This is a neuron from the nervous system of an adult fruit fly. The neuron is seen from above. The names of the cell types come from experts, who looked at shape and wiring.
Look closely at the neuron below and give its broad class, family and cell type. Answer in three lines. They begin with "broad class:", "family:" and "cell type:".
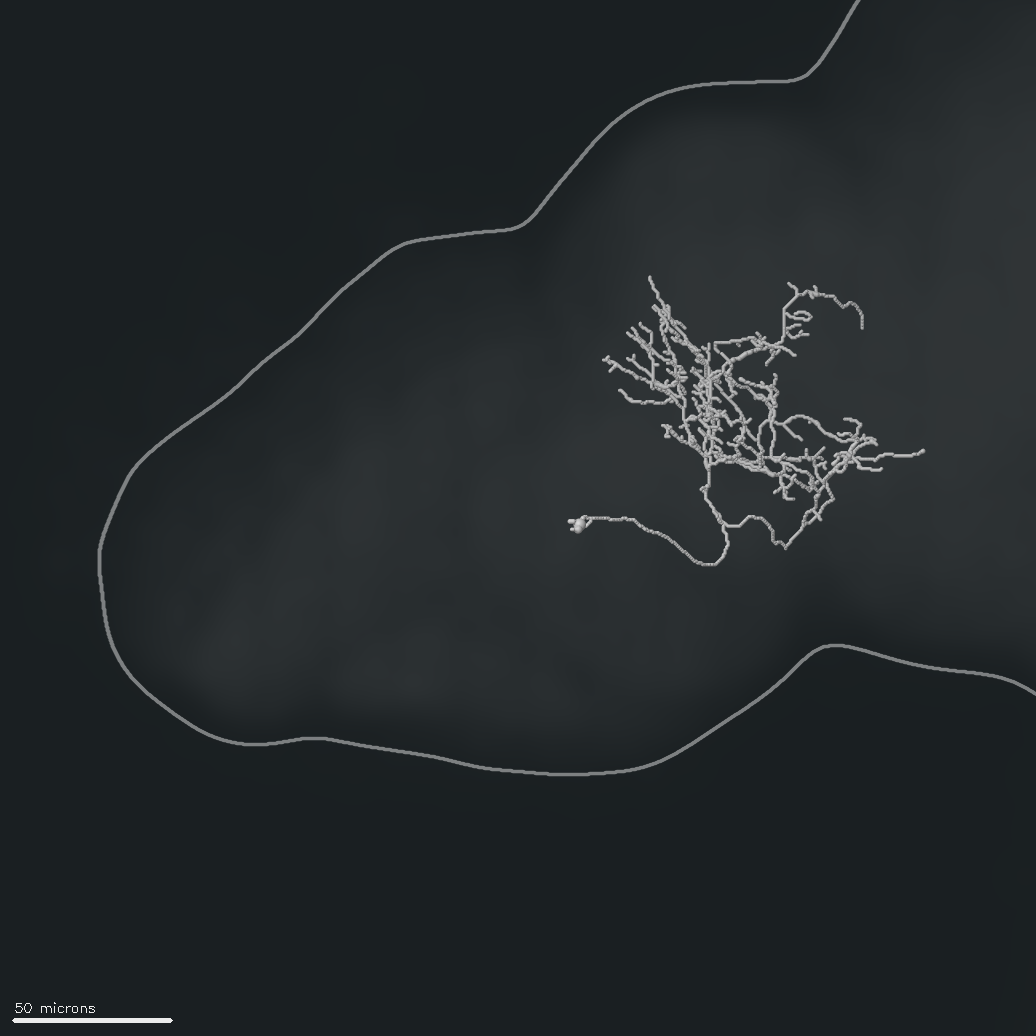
broad class: central-brain intrinsic neuron
family: hemilineage VPNp&v1_posterior
cell type: PVLP108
